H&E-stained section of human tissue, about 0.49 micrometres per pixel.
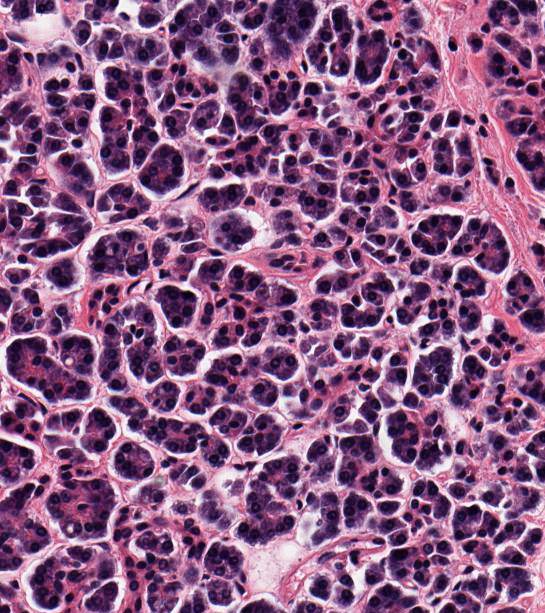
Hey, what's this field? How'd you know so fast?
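Exocrine pancreas. Cytoplasm ample, granular, staining a deep purple-pink.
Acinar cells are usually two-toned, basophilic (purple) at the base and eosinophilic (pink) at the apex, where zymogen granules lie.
Nuclei round, dark, fairly uniform in size.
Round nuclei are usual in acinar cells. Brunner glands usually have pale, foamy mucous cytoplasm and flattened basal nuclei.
Neither is present here: the cytoplasm is granular and deeply stained, and the nuclei are round. Most cell clusters show no obvious open central lumen. No fat cells anywhere in the field.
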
